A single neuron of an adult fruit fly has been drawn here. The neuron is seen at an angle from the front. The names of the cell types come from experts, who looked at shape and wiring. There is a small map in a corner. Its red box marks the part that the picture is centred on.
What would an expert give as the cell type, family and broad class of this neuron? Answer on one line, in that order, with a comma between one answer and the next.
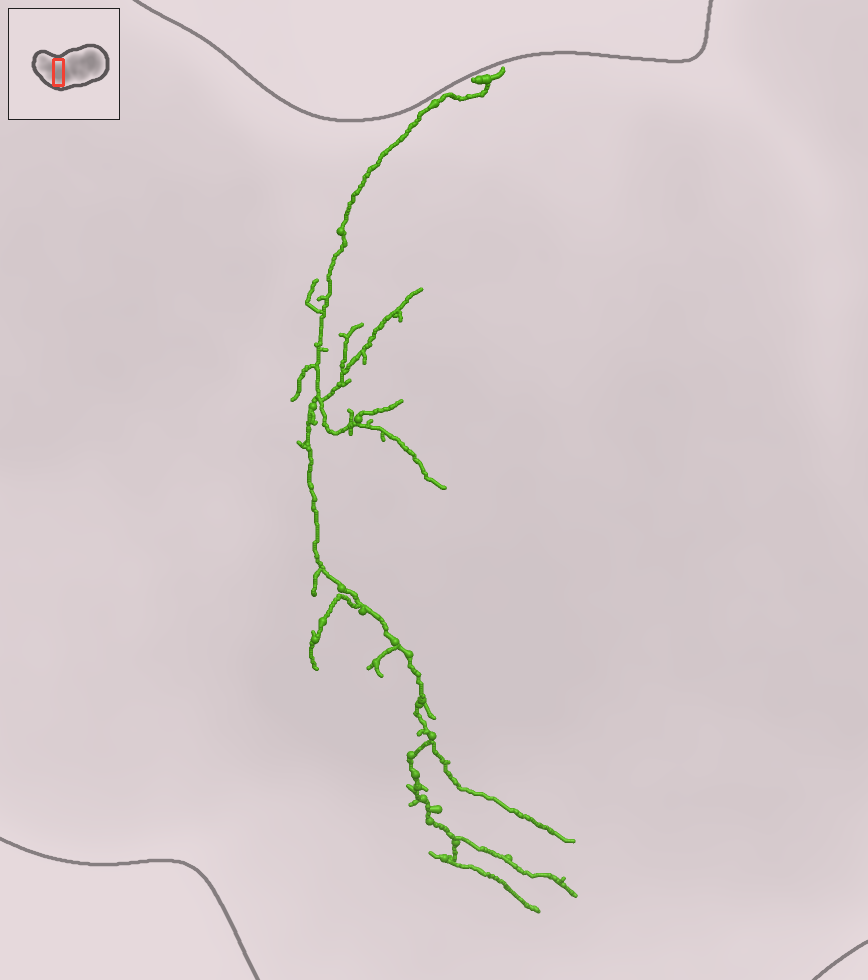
Cm10, Cm, optic-lobe intrinsic neuron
